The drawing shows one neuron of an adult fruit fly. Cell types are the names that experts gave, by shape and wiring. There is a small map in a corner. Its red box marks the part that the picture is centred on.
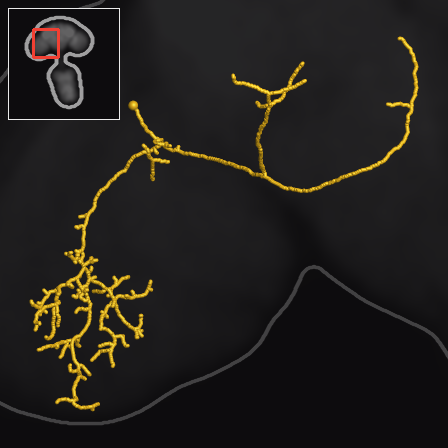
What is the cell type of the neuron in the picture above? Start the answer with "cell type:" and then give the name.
cell type: aMe5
